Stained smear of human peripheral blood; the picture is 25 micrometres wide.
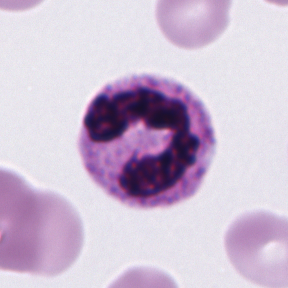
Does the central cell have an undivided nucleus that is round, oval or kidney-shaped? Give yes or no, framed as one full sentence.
No, the nucleus of this cell is divided into two or more lobes.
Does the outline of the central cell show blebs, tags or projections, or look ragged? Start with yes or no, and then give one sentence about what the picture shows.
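No. The cell outline is round and smooth.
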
